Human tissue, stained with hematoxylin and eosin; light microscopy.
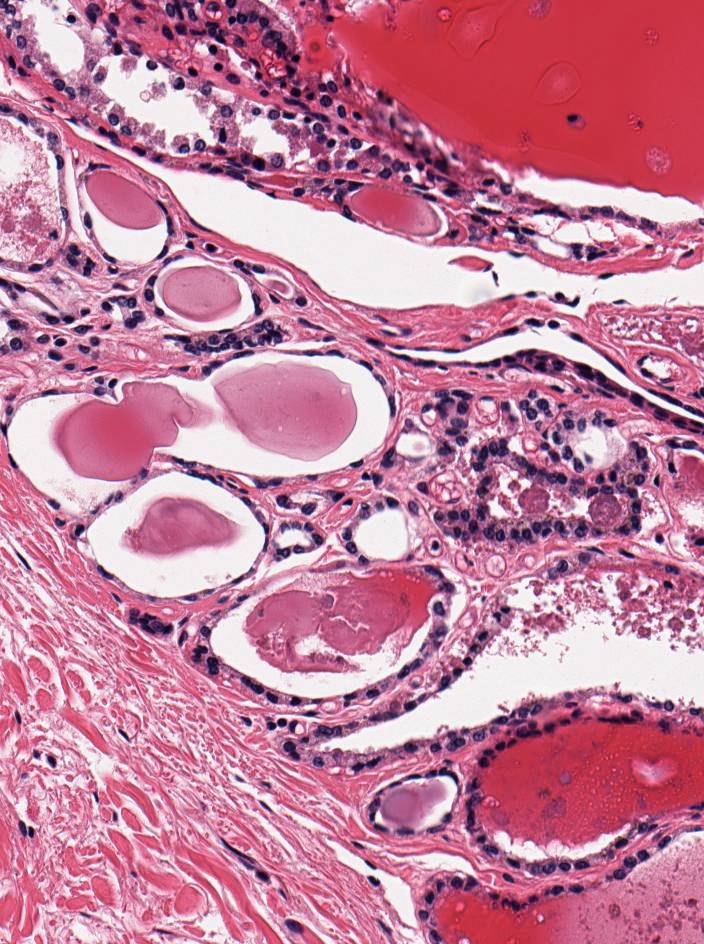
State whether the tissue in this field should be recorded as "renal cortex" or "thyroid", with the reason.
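This is thyroid. Look at how most of the field is made up of round to oval closed follicles filled with pink homogeneous material, set in fibrous stroma. Each is lined by a single layer of flattened to low cuboidal cells with small dark round nuclei. In the lower left corner sit dense pink collagen bundles holding few nuclei.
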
